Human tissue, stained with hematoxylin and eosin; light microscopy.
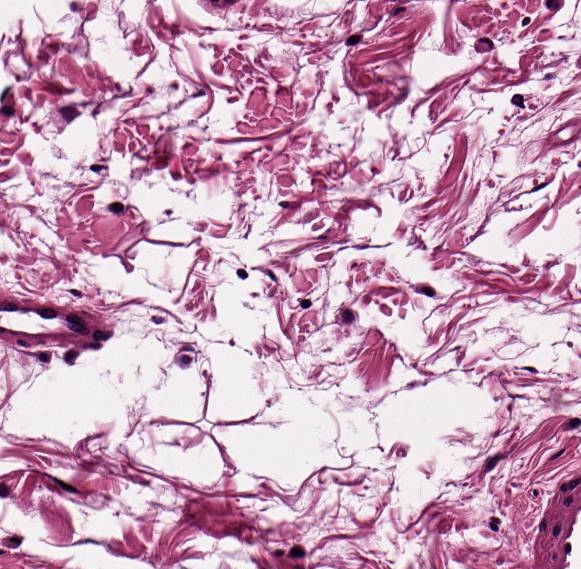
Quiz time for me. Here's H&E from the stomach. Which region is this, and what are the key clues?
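Loose connective tissue, this one. Pink collagen bundles lie loosely scattered in all directions, with wide clear spaces between them.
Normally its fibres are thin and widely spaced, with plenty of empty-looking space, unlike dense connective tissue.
The spaces are ragged, not rounded like fat cells, and the lower middle is nearly empty bar fine thin strands.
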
